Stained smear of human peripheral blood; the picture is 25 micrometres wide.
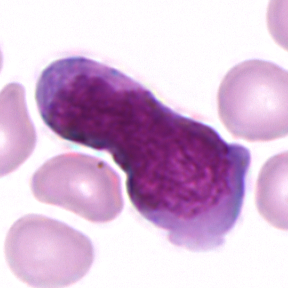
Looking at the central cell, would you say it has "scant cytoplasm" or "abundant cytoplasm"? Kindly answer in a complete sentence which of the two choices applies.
Its cytoplasm amounts to no more than a narrow rim.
